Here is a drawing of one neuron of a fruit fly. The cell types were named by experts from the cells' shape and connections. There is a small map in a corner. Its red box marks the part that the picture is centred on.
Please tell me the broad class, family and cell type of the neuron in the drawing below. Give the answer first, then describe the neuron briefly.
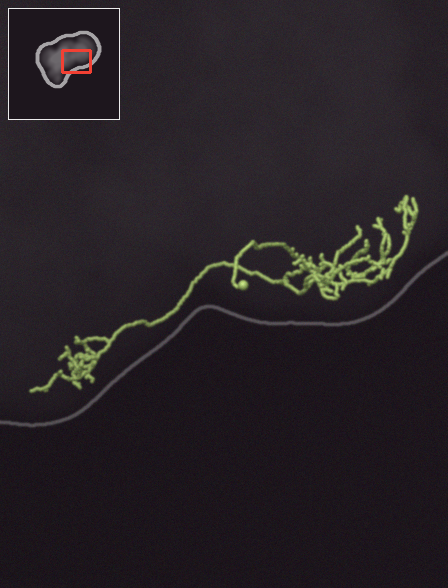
This is a central-brain intrinsic neuron. The family is hemilineage DM6_dorso_lateral. The cell type is SLP405_a. Its cell body lies in the middle of the picture. In this view it is wider than it is tall.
